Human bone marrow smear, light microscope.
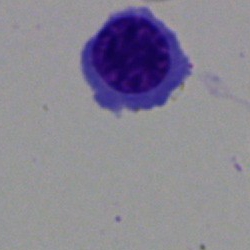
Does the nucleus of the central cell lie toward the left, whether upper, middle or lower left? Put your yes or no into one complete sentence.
No, on the right side of the cell lies its nucleus.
